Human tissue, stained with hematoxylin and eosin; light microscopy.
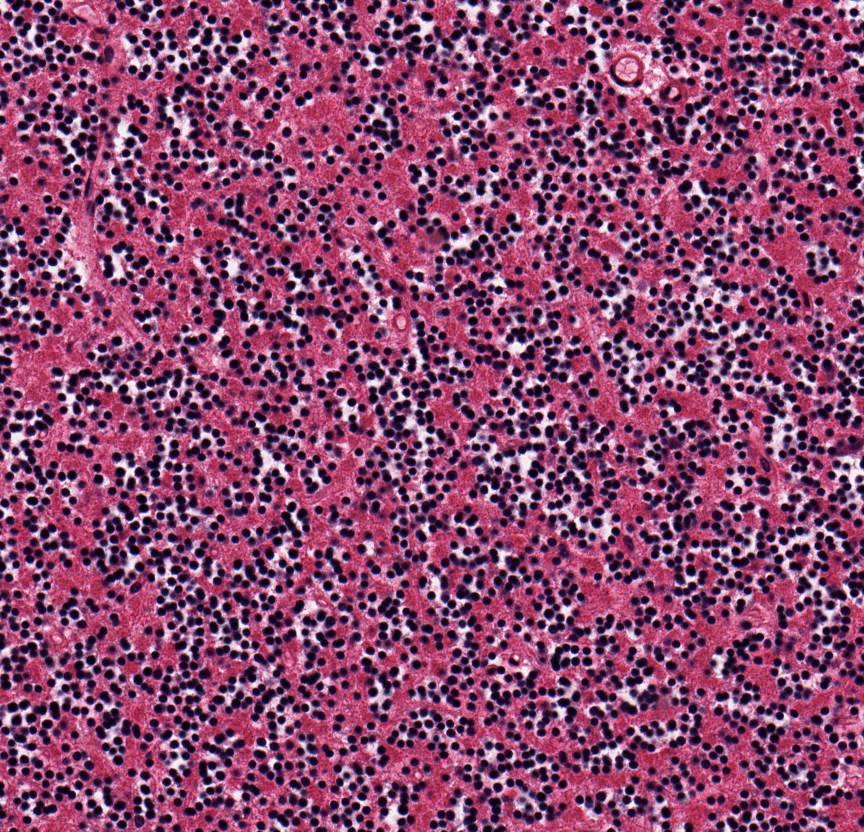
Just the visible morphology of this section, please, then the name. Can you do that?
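The predominant nuclei are small, round and darkly stained, with little or no cytoplasm visible around most of them. Many of them sit beside small white clear spaces. Between the clusters of nuclei, irregular pink, cell-poor patches lie scattered throughout the field. This section is cerebellum.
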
